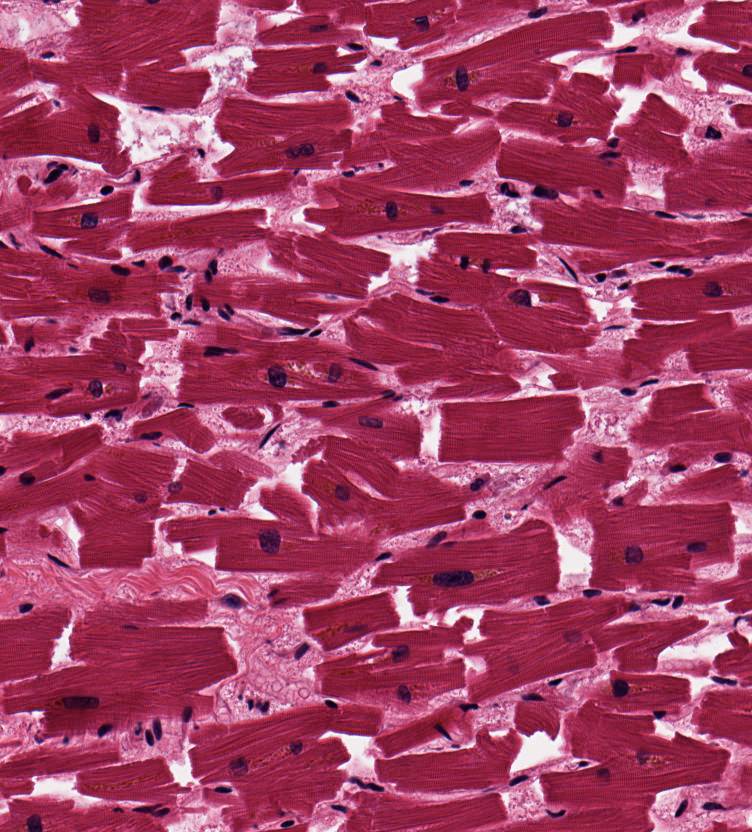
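Left ventricle of the heart. Muscle fibres run mostly left to right across the field in roughly parallel, slightly oblique bundles. Fine cross-striations run across the deep pink cytoplasm throughout. Some central nuclei have fine golden-brown granules at their poles. Pale pink loose tissue between fibres holds many small dark elongated nuclei.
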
